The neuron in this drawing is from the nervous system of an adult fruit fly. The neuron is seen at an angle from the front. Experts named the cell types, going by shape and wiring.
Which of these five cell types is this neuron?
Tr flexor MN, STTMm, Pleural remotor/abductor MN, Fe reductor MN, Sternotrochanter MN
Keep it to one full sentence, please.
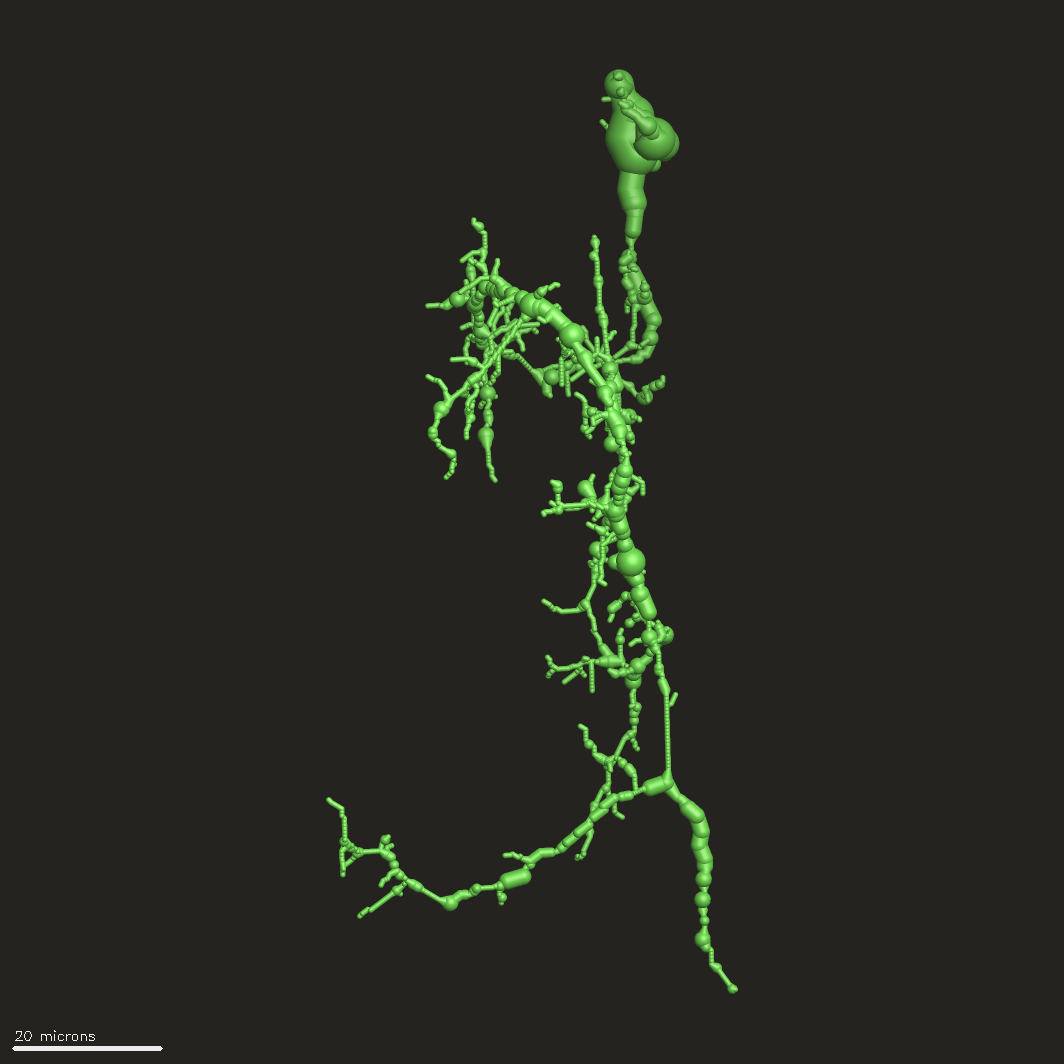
This particular neuron has the cell type Tr flexor MN.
